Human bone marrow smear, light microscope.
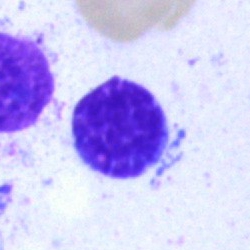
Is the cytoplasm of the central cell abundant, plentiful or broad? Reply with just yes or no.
No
